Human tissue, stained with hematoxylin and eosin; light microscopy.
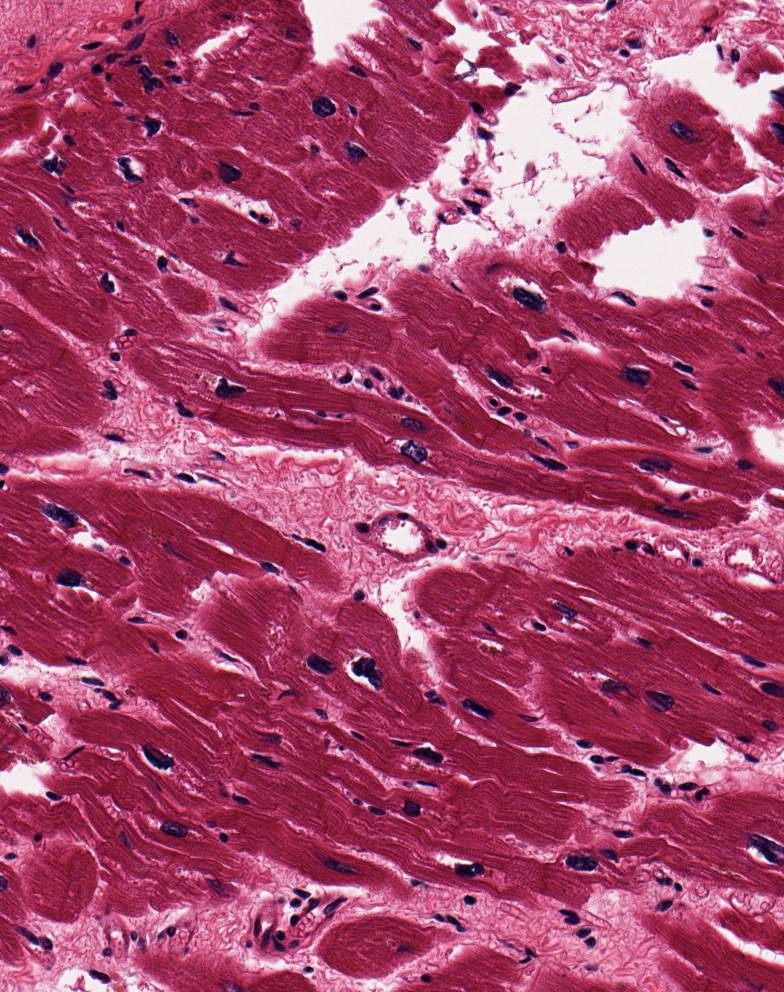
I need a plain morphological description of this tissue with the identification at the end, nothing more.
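Muscle fibres branch and join with neighbouring fibres. Their deep red cytoplasm shows fine cross-striations. Each nucleus lies singly in the centre of its fibre, and several nuclei are surrounded by a clear pale halo. Tissue: left ventricle of the heart.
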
